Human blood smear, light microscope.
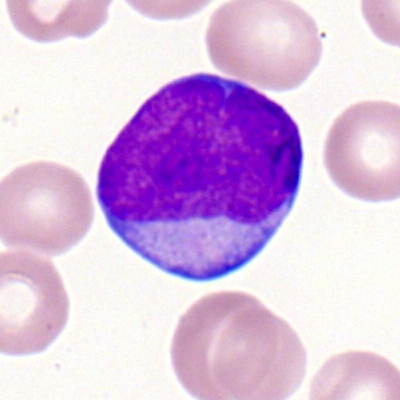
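Myeloblast in the centre of the smear. First, the nucleus occupies the upper part of the cell, leaving the cytoplasm mainly along the lower edge. Next, its top edge has a small notch. Then the chromatin is finely granular rather than coarsely clumped. Finally, the pale cytoplasm below the nucleus holds fine pinkish-lilac granules.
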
